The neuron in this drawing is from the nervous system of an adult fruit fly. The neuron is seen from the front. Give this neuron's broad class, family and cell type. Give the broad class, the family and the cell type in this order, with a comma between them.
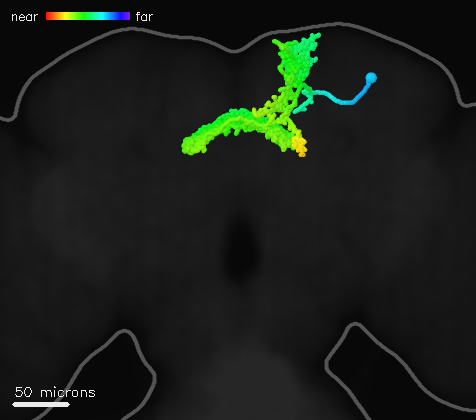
central-brain intrinsic neuron, hemilineage DL1_dorsal, FB6H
